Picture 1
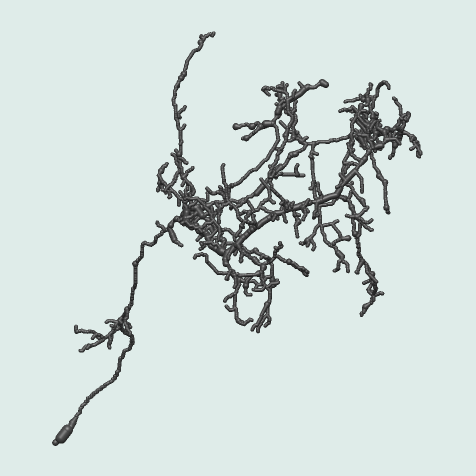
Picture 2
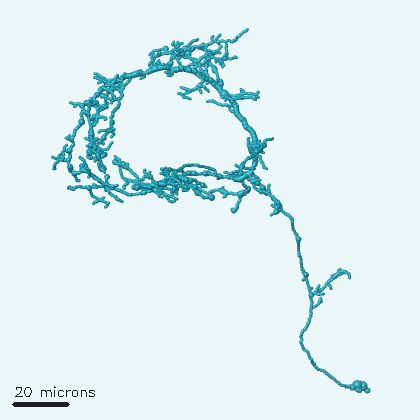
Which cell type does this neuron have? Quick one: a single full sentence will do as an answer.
This particular neuron has the cell type IN06B061.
